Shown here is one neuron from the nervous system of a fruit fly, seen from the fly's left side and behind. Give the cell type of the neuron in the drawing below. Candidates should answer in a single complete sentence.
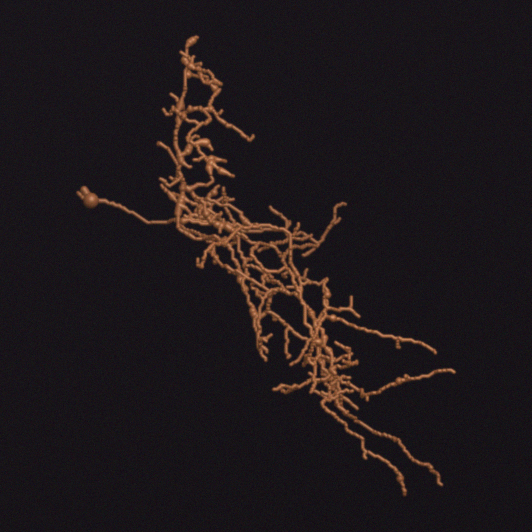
The cell type of this neuron is CB2285.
